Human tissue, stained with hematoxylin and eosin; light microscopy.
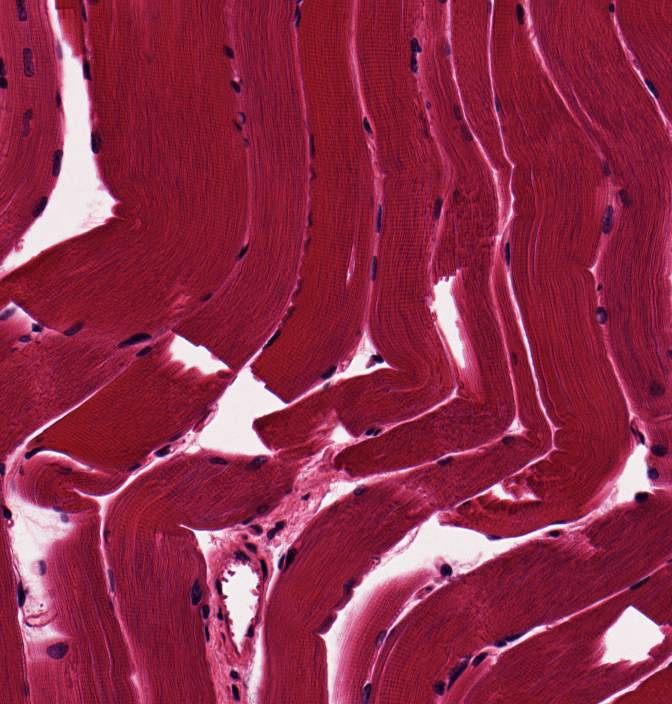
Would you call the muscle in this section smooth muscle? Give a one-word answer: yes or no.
No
